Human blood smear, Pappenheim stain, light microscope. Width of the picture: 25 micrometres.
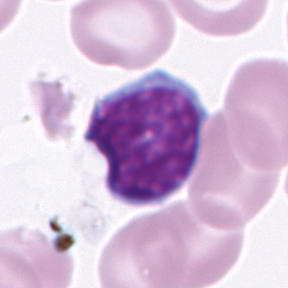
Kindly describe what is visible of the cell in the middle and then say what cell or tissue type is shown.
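Shallow indentation in the outline, lower-left side. Rim of cytoplasm most visible along the top edge. Chromatin dark purple, mottled with lighter patches. No vacuoles in the cytoplasm. This is a typical lymphocyte.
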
